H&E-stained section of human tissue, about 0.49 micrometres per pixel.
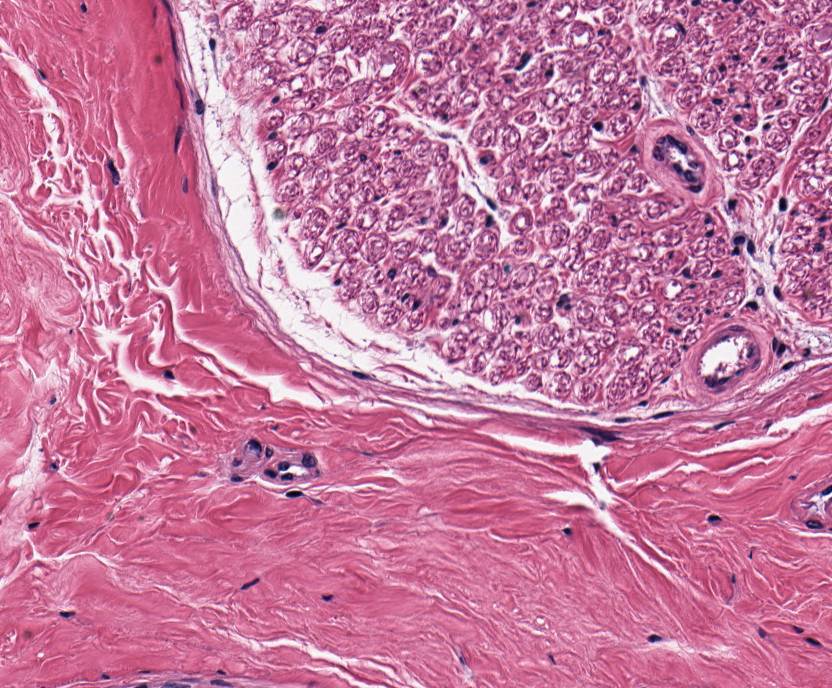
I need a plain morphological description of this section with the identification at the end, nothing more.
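A large rounded bundle of nerve fibres, cut across, occupies the upper right; dense connective tissue fills the left and lower parts. The bundle holds many small round fibre profiles, each a pale ring around a small central pink core. Scattered small, dark, elongated nuclei lie between the fibres, and two small vessels with thick pink walls sit in the bundle's right part. This is tibial nerve.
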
